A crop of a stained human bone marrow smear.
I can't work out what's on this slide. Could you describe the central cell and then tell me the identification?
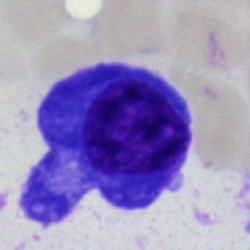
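The cell has an irregular outline, with a broad rounded projection extending toward the lower left. Its chromatin is dark purple and patchy, showing darker and lighter areas. The cytoplasm is deep blue and contains no distinct granules. The cell is a plasma cell.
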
